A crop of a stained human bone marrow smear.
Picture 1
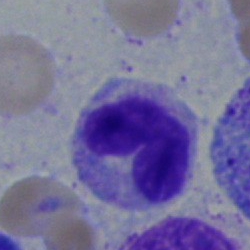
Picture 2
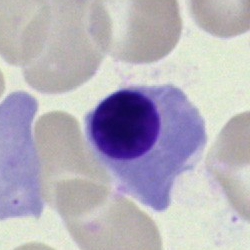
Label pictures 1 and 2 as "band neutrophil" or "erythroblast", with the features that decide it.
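If I line the two up, the first picture holds the band neutrophil and the second holds the erythroblast. The outlines differ straight away: the band neutrophil is roughly round and smooth, but the erythroblast is irregular and angular rather than round. Then the nuclei: in the band neutrophil it's bent into a thick C or horseshoe, and the hollow of that curve holds a pale patch of cytoplasm in the lower centre of the cell.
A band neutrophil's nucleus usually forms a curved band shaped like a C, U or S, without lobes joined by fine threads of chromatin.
The erythroblast's nucleus, by contrast, sits off-centre, toward the upper left of the cell. The chromatin, I notice, is dense in both, dark purple in the band neutrophil and a very dark purple in the erythroblast.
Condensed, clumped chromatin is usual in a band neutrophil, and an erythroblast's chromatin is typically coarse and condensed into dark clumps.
Neither nucleus shows a nucleolus. As for the cytoplasm, the band neutrophil has a moderate amount of it, pale lilac, while the erythroblast shows no visible granules in its cytoplasm.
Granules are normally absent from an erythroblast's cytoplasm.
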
